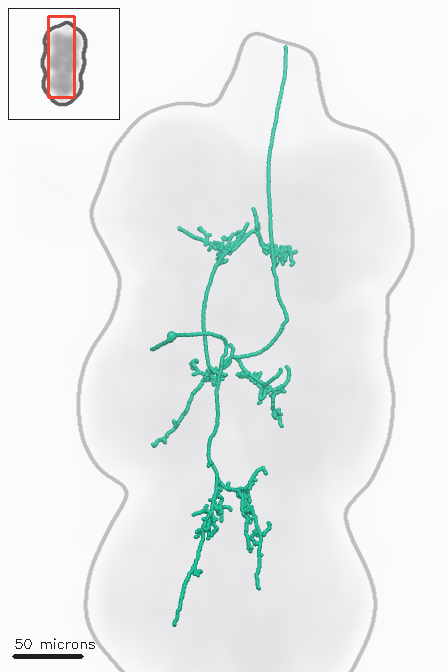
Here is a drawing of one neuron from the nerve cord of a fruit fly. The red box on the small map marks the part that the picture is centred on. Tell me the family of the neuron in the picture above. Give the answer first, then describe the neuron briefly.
Its family is hemilineage 08B. It is an ascending neuron. By the scale bar it is about 450 microns tall in this view. Dozens of branch ends can be seen.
